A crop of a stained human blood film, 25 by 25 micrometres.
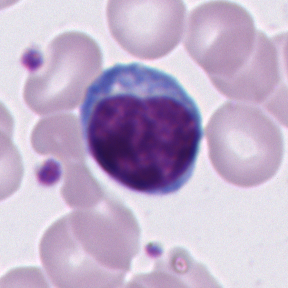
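Typical lymphocyte in a stained smear of peripheral blood. Look first at the nucleus: it is roundish, about 10 by 8 micrometres, with a shallow notch in its upper edge. Its chromatin is coarse, with darker clumps set against lighter purple areas. Now follow the cytoplasm, which forms a wider band above the nucleus than below it. Just above the nucleus, you can find a pale clear zone within it.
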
